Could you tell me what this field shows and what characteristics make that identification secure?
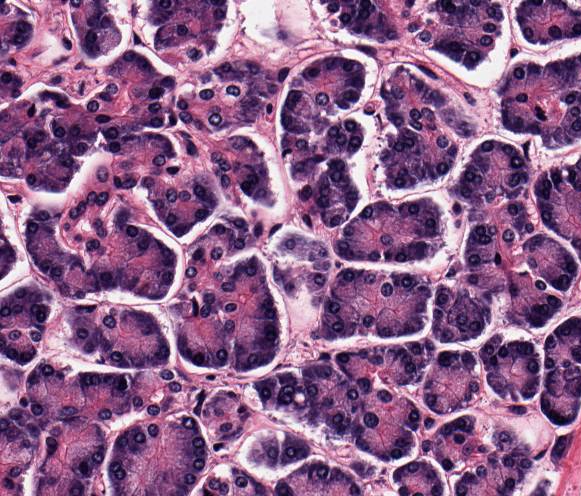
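Exocrine pancreas occupies the entire field, as closely packed acini that are rounded to polygonal in outline. Each acinus is made of pyramidal cells whose narrow ends point toward its centre, and their nuclei are round and sit toward the outer, basal part of the cell.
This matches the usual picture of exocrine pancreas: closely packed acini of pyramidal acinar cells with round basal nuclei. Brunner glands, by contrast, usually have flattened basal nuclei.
The acinar lumina here are small and hard to make out.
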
